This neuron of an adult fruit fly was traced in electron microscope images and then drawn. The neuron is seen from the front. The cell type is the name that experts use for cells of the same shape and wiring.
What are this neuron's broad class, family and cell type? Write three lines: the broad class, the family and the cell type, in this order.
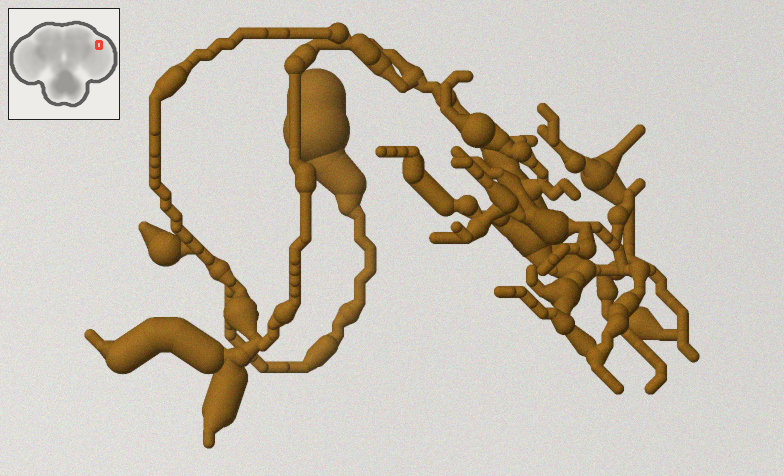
optic-lobe intrinsic neuron
T
T4b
